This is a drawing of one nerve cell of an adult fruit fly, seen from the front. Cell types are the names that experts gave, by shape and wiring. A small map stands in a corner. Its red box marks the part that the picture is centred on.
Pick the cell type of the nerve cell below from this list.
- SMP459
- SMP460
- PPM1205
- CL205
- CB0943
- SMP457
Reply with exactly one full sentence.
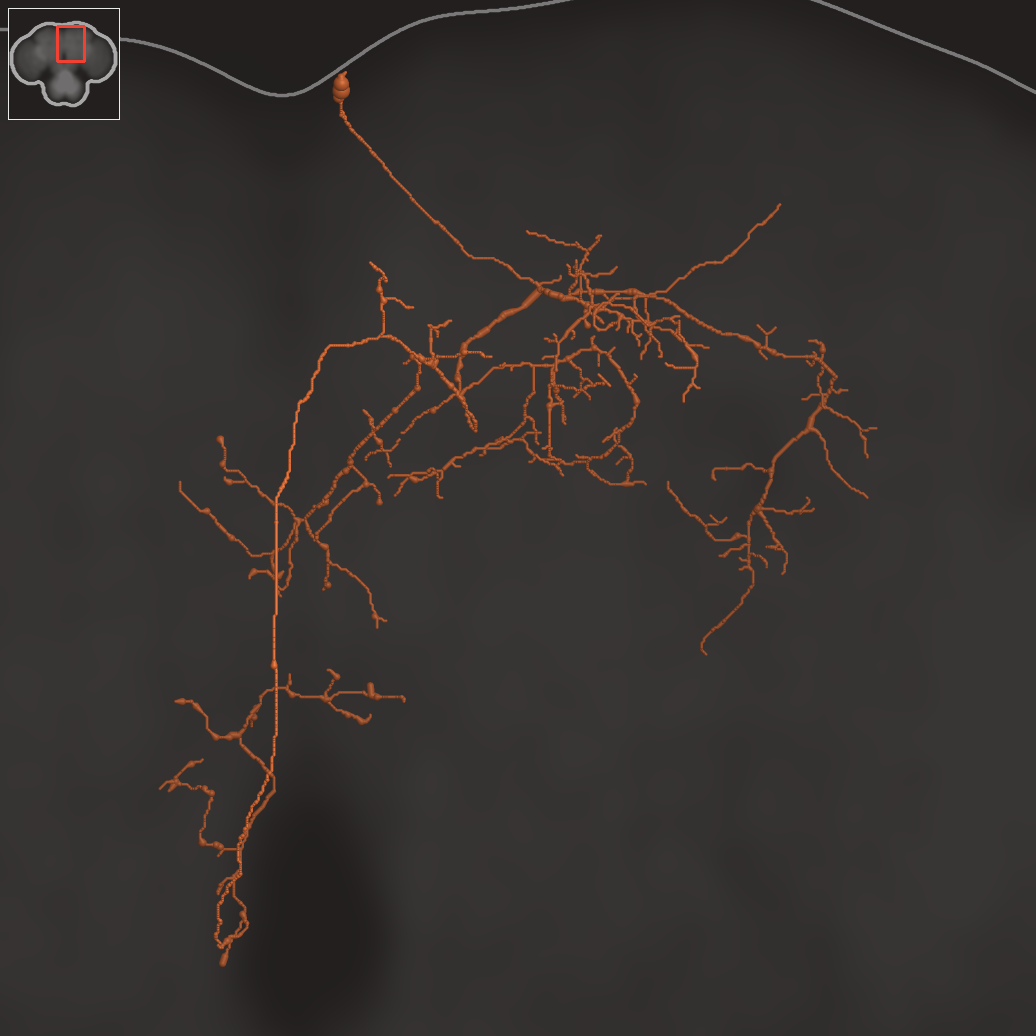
The single nerve cell here is of type SMP459.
